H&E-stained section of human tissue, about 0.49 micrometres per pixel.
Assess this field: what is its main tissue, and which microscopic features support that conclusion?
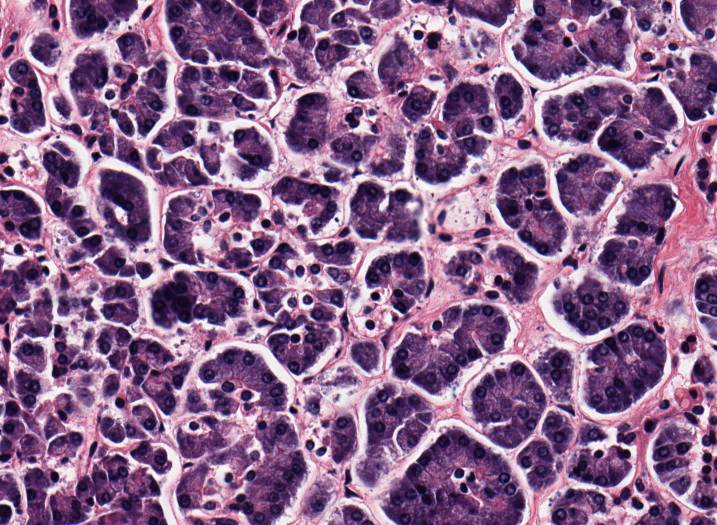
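That's exocrine pancreas. It's all closely packed rounded acini with thin pink septa between them, and the cells have dark purple, finely granular cytoplasm with round dark nuclei out at the basal edge.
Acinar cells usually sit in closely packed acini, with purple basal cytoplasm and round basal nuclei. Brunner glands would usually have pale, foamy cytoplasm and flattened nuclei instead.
Oh, and there's a denser band of pink collagen at the right edge.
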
